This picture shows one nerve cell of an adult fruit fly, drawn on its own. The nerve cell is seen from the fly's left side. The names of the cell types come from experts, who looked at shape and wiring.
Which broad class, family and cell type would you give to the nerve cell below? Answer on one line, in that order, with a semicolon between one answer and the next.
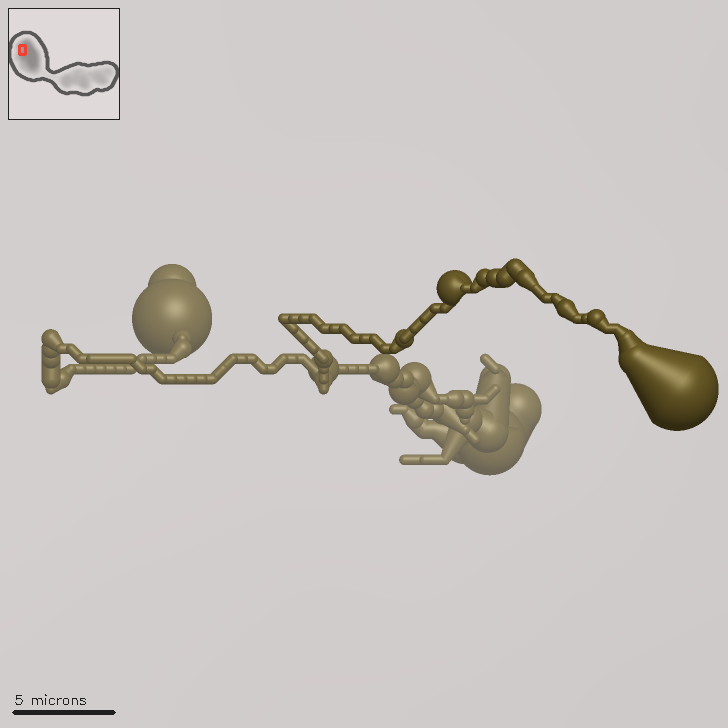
central-brain intrinsic neuron; hemilineage AOTUv3_dorsal; TuBu10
